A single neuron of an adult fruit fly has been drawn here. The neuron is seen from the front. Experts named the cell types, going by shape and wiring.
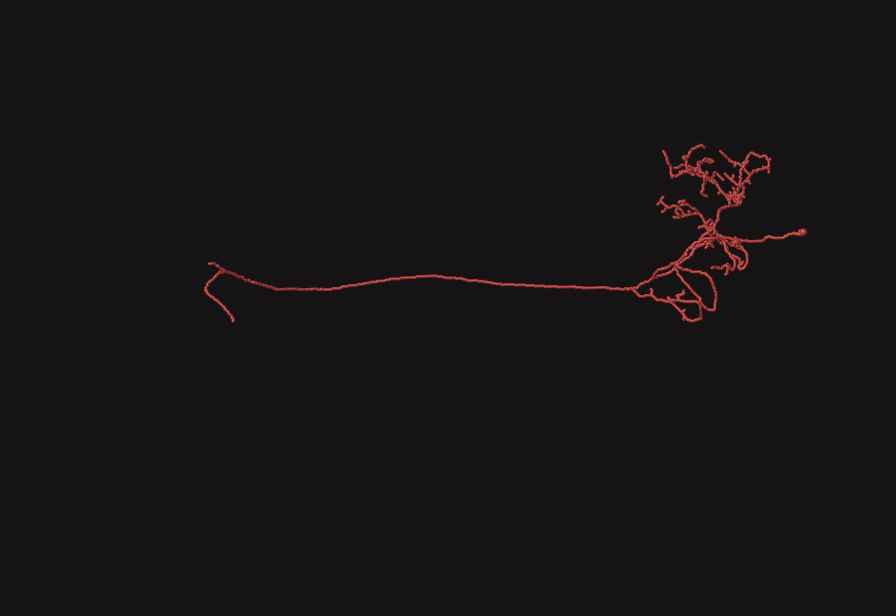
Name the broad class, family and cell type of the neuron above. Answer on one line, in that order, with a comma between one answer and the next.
central-brain intrinsic neuron, hemilineage VLPl2_posterior, LHAV2g2_a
